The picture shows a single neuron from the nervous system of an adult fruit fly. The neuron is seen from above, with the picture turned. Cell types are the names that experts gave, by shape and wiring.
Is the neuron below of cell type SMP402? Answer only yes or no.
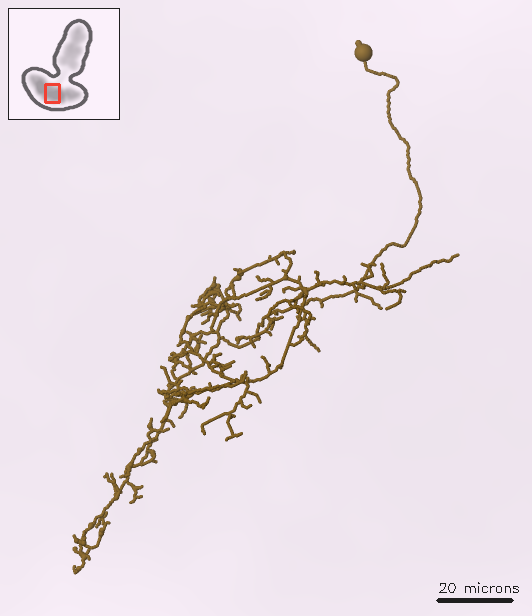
yes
